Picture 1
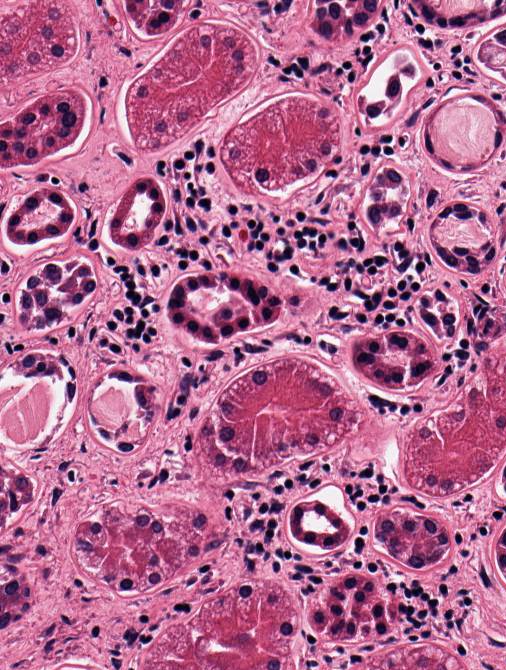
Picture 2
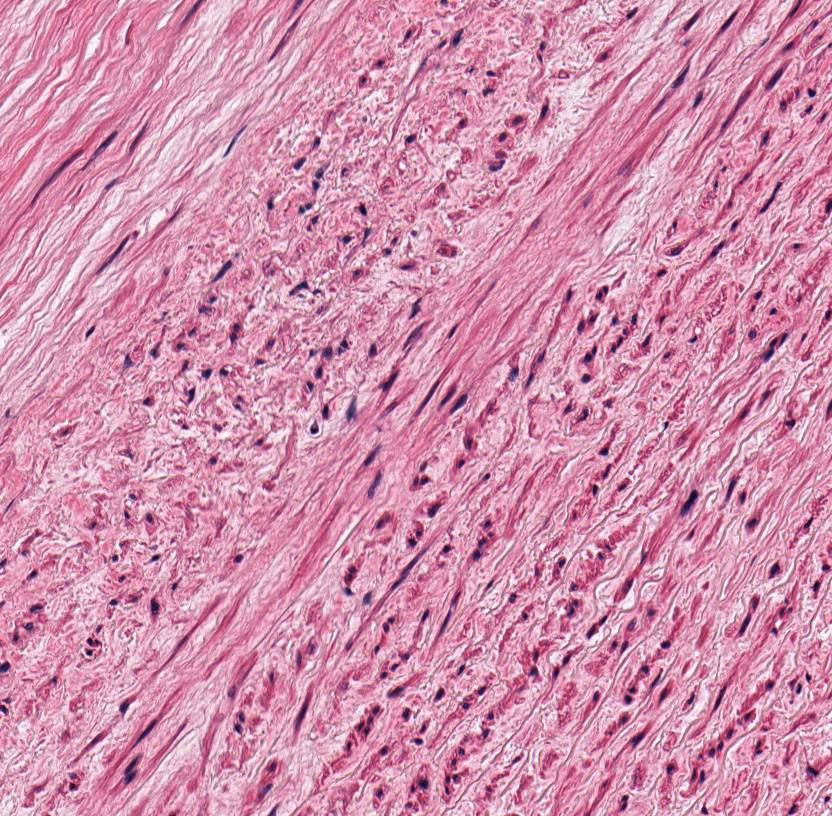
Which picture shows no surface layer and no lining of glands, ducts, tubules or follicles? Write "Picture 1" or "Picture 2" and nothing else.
Picture 2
